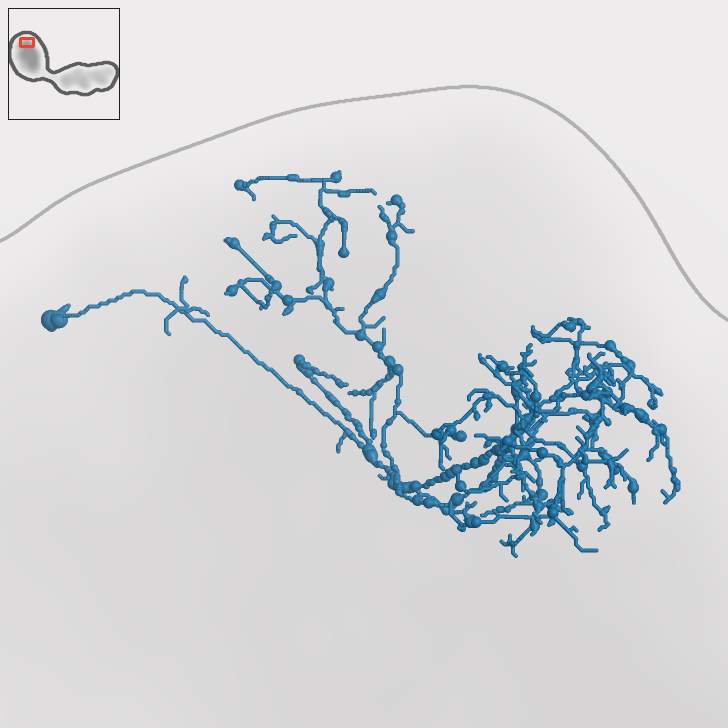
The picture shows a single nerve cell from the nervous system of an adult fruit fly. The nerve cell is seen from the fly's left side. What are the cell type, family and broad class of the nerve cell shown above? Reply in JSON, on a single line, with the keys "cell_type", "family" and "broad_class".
{"cell_type": "LHAD3f1_b", "family": "hemilineage LHd1", "broad_class": "central-brain intrinsic neuron"}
